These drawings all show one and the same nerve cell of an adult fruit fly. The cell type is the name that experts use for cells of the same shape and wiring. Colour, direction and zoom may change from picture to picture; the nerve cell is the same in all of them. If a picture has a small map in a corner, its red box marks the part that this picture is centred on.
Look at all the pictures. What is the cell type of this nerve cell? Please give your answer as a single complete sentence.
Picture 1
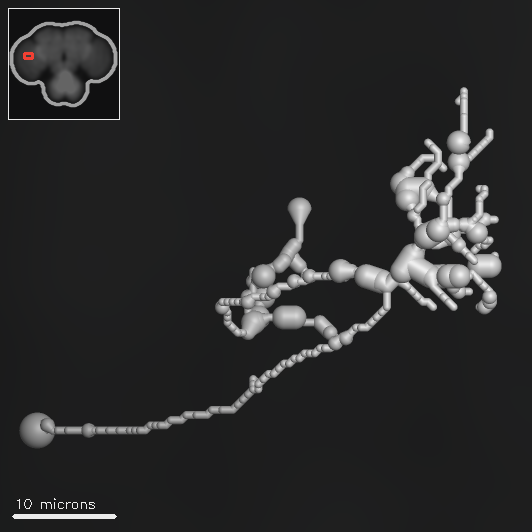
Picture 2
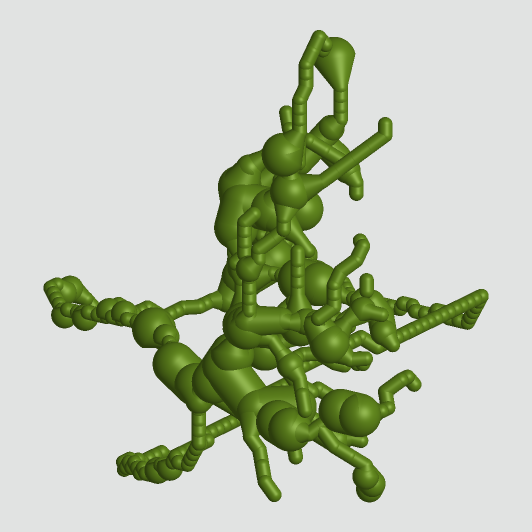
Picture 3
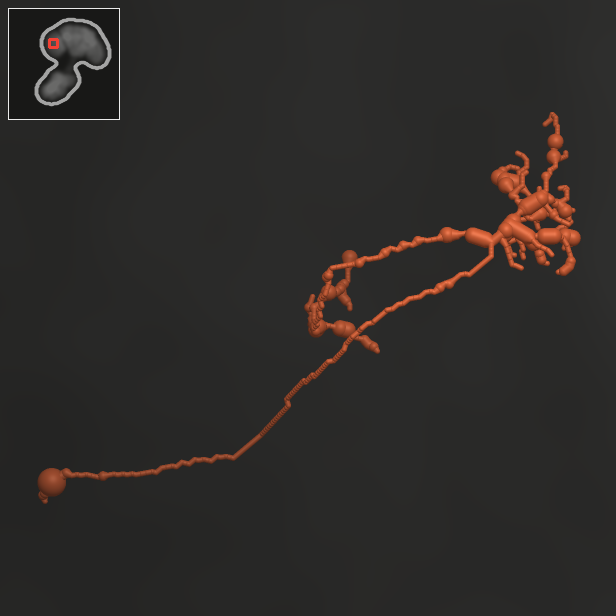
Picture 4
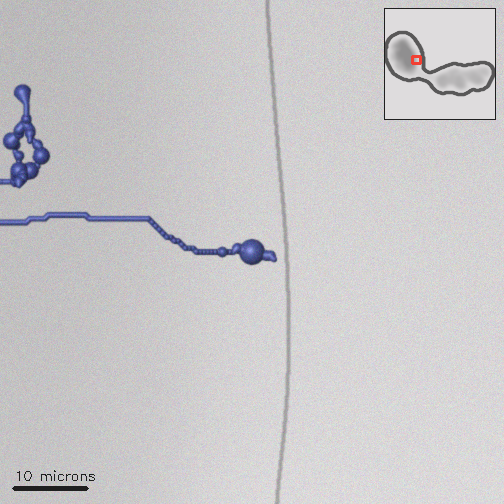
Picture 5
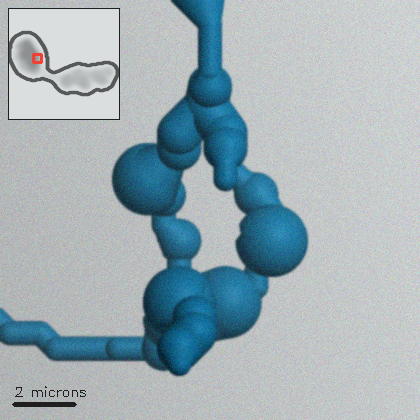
Within the cell type T5b sits this nerve cell.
